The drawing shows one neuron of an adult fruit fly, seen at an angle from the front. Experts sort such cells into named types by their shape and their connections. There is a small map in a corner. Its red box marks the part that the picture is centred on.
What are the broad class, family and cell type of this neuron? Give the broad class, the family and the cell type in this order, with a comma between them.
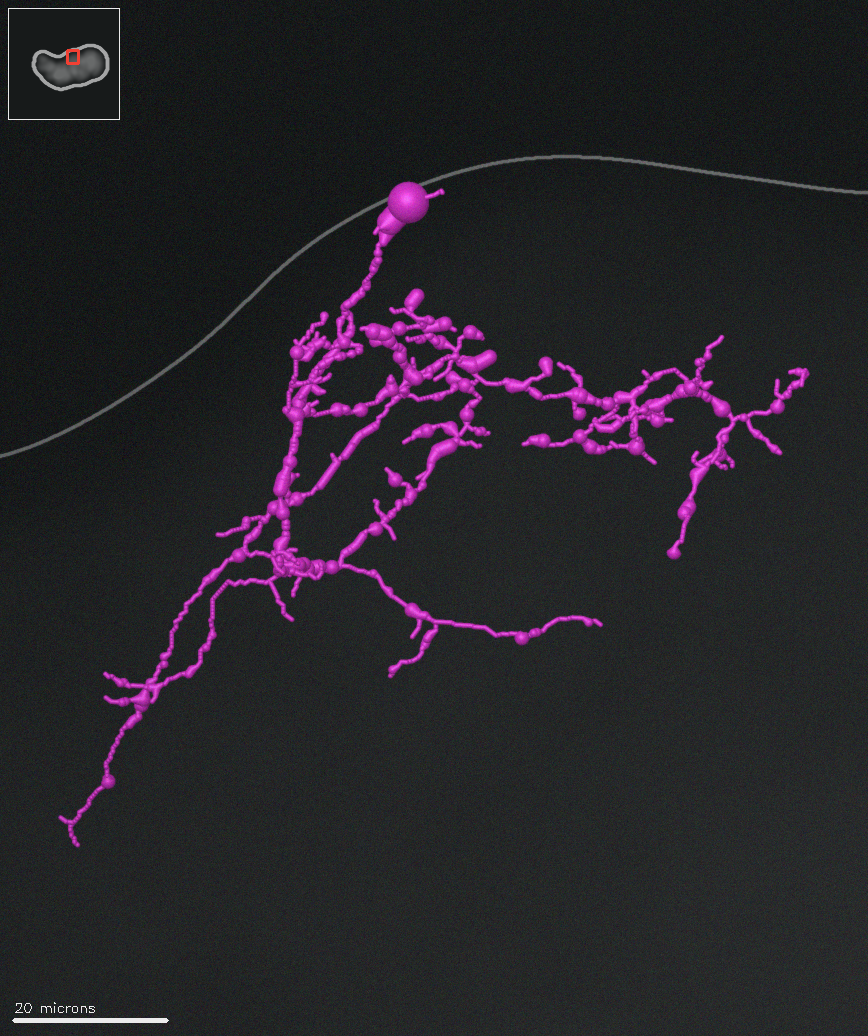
central-brain intrinsic neuron, hemilineage LHd2, CB1057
